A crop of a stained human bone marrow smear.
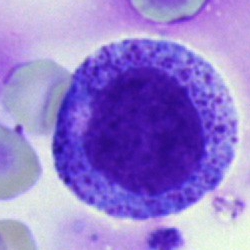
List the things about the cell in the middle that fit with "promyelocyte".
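Yes, the cell in the middle is a promyelocyte. The one thing that sits a little awkwardly is the chromatin, which stains dark purple and looks dense.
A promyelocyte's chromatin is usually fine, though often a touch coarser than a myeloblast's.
Beyond that, a moderate rim of bluish-violet cytoplasm surrounds the nucleus and holds many dark purple granules. You'll also notice a paler zone in the cytoplasm on the left side of the nucleus.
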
